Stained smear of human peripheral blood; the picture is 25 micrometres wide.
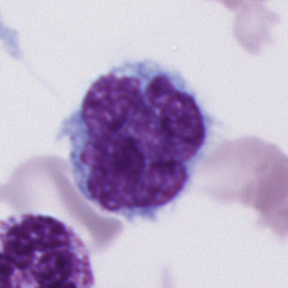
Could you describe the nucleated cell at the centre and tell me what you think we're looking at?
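See the chromatin there, dark purple and coarsely clumped, with little paler patches between the clumps. The cytoplasm is just a narrow pale greyish-blue rim around the nucleus, and the nucleus takes up about 80% of the cell's area. No clear vacuoles in the cytoplasm. The outline is roughly round, about 13 micrometres across, with a faintly ragged edge on the left side. So, a monocyte.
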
